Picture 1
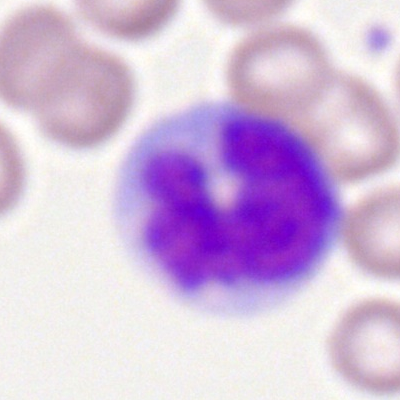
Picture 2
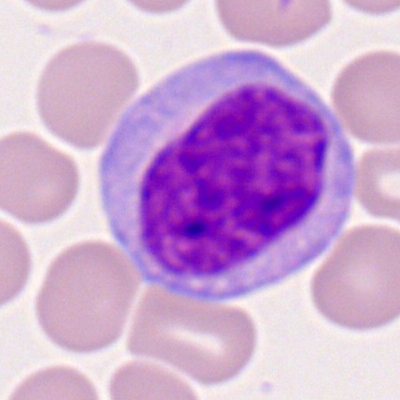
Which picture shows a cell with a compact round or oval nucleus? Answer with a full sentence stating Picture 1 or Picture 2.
It is the cell in Picture 2 whose nucleus forms one compact round or oval mass.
